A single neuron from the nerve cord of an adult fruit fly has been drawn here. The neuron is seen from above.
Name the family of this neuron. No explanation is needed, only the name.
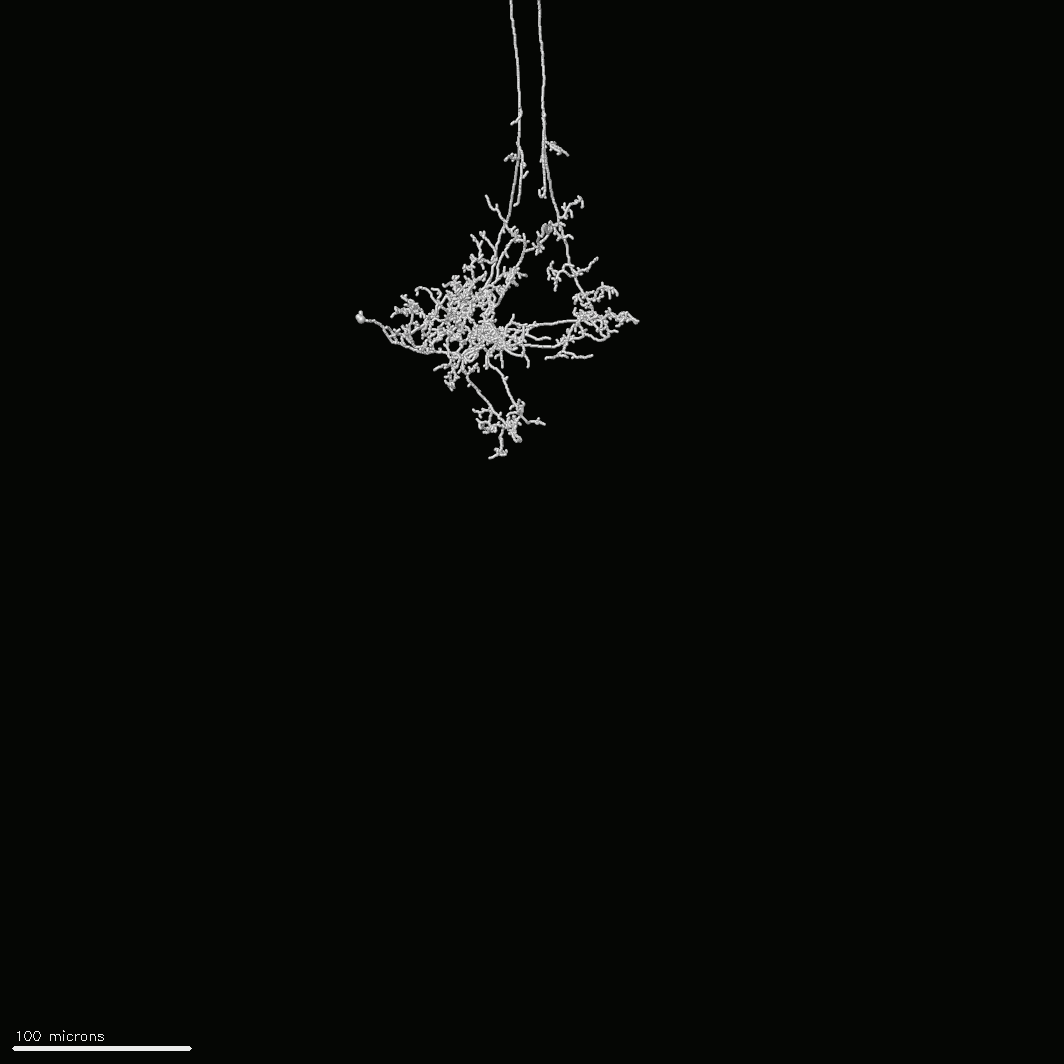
hemilineage 09B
